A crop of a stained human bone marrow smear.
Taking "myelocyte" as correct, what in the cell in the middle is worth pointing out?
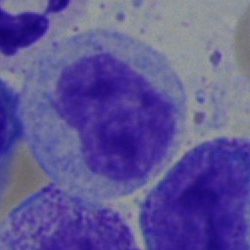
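This is a myelocyte. Its outline is round and smooth, and the cytoplasm makes a complete rim around the nucleus, broadest at the lower left. The chromatin is mottled, with darker clumps set among paler patches.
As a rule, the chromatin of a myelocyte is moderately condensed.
The mottled chromatin therefore goes with the name. The cytoplasm, by contrast, is pale greyish-blue.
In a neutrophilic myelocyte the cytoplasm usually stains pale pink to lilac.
On its colour, then, the cytoplasm does not match that usual picture.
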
